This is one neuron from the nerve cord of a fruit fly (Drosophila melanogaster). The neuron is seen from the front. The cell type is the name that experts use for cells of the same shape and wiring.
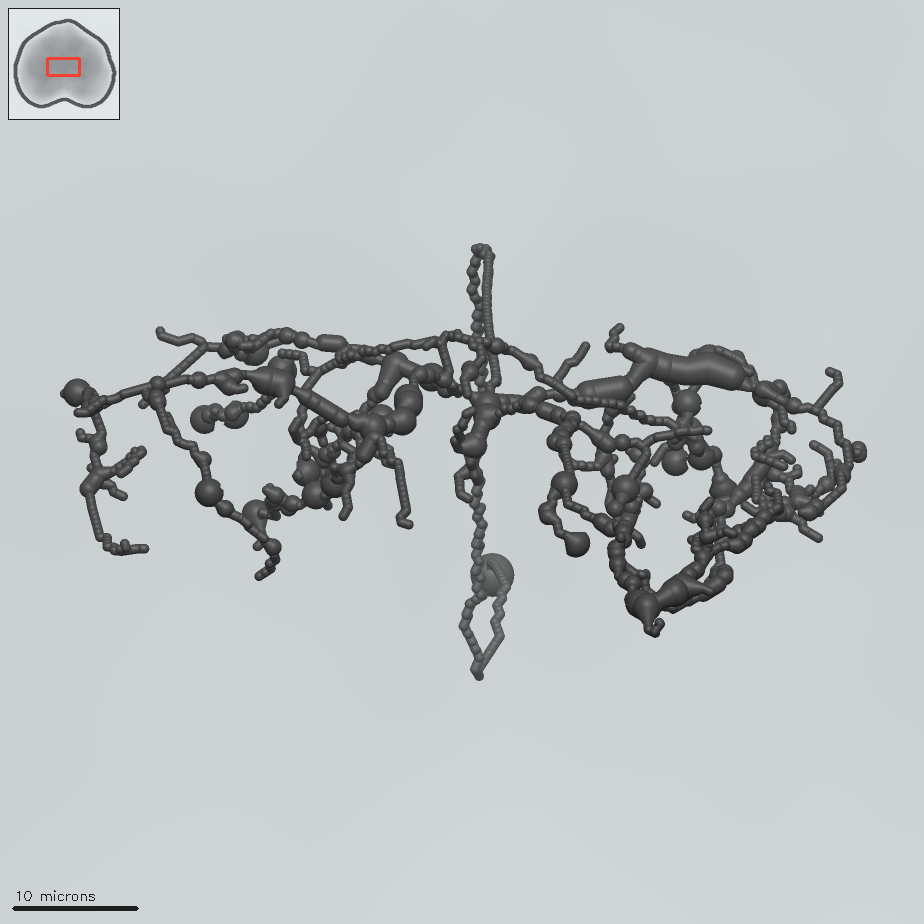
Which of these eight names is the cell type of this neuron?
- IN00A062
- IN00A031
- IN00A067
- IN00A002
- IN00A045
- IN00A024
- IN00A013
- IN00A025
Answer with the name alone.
IN00A067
